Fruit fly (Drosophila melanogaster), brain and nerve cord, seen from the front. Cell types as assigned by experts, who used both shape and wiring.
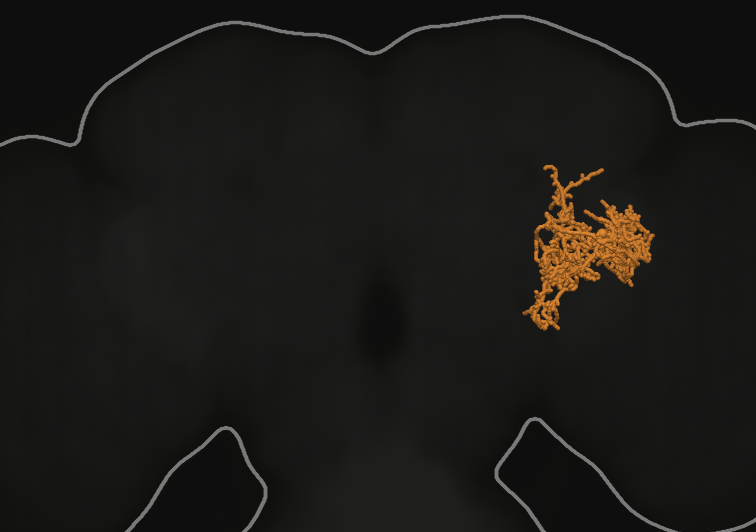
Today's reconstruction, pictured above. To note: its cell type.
AVLP295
